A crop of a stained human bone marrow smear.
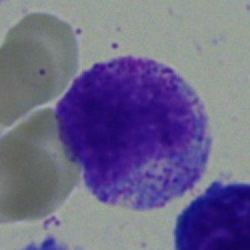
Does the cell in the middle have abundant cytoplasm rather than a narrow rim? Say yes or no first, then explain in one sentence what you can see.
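No. The nucleus fills most of the cell and lies toward the upper left.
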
